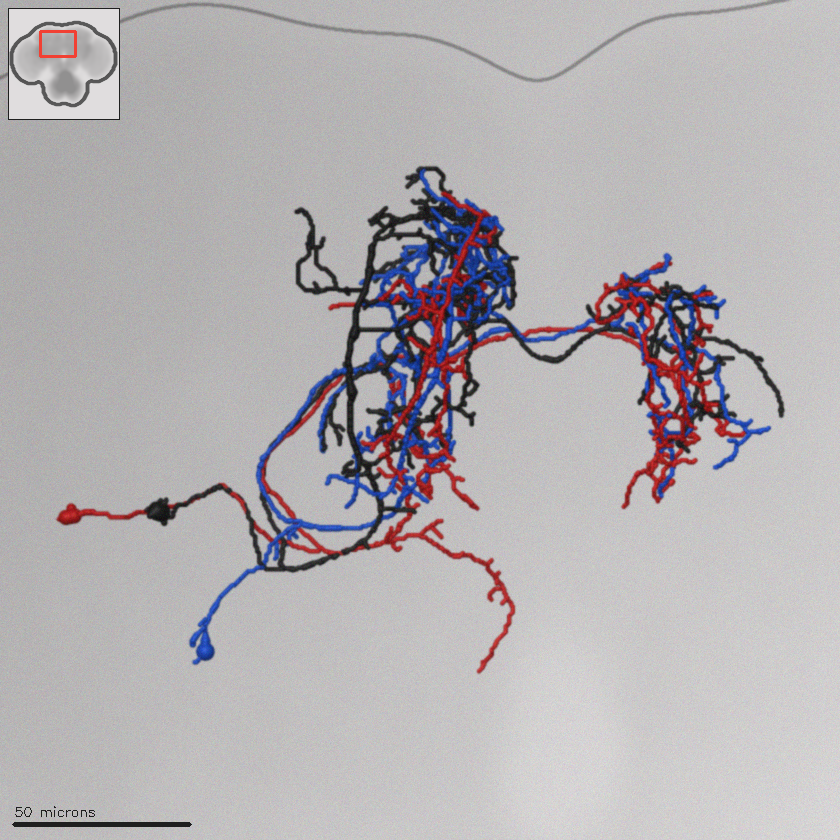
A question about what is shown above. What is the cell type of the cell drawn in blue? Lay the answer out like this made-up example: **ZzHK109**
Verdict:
**CRE070**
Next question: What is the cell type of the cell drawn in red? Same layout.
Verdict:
**CRE059**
